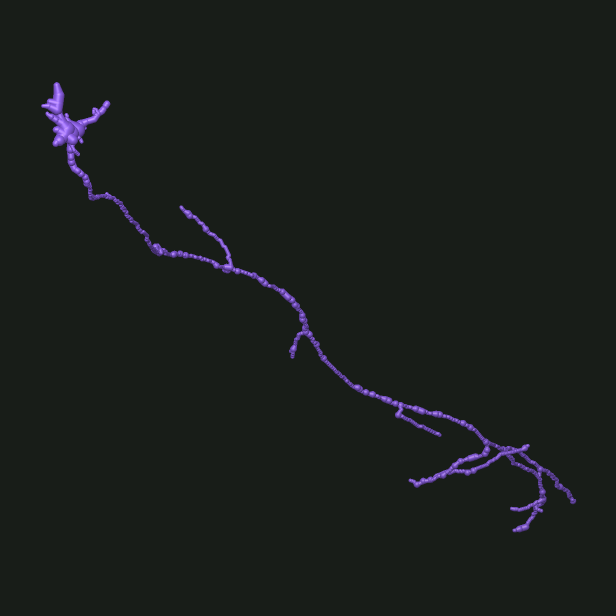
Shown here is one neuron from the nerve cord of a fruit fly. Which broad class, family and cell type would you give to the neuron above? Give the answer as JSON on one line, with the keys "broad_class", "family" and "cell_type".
{"broad_class": "sensory neuron entering the nerve cord", "family": "class mechanosensory proprioceptive", "cell_type": "SNpp42"}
